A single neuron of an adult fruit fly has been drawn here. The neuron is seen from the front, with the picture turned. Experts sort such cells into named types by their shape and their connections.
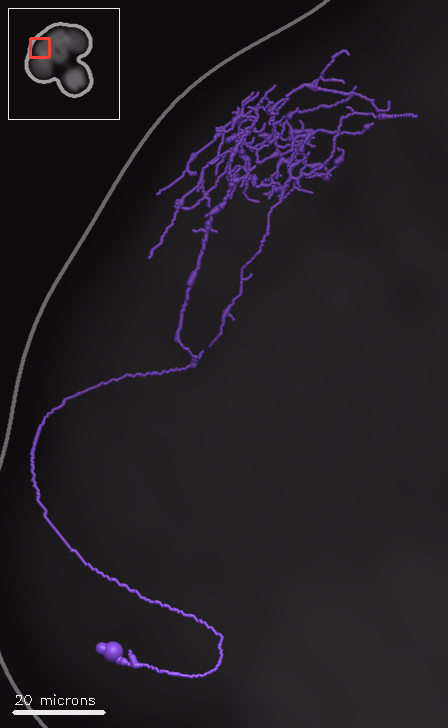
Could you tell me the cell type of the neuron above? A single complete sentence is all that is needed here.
The neuron is typed under the name CB1685.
